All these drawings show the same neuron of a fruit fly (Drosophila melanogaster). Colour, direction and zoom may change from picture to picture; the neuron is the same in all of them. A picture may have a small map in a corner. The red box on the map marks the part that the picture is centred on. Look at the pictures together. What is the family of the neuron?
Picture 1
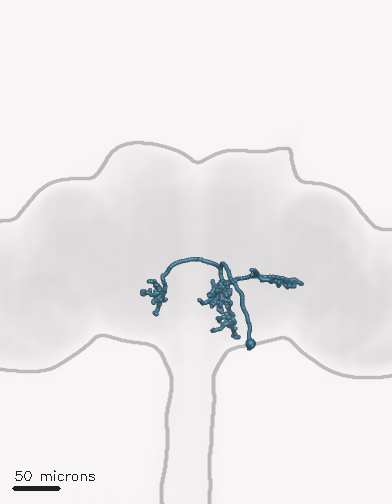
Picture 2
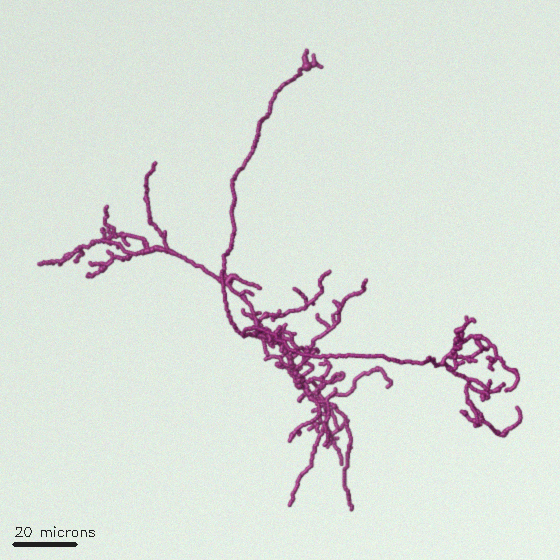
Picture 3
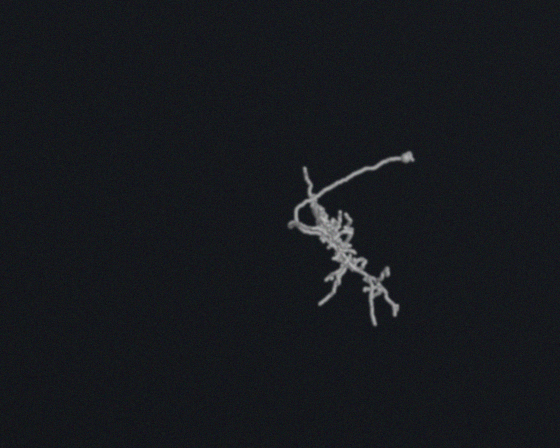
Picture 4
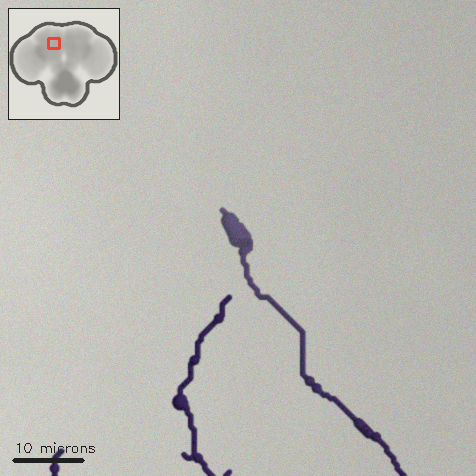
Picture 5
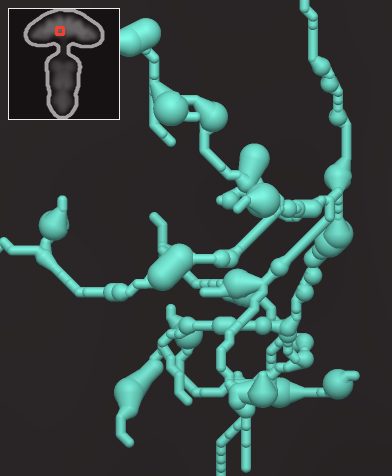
hemilineage VLPp2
